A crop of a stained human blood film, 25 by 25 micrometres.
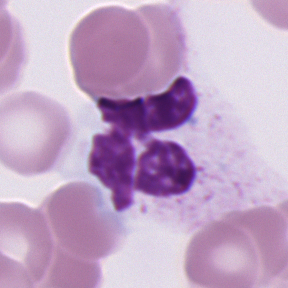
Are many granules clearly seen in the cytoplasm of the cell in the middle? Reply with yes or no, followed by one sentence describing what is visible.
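Yes. Fine pink-violet granules are scattered through the cytoplasm.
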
